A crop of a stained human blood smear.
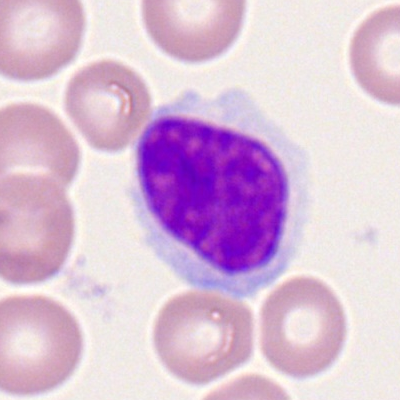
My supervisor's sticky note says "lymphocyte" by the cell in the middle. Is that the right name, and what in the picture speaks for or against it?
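The nucleus occupies most of the cell, and its chromatin is coarsely clumped. Around it, the cytoplasm forms only a narrow pale blue rim, and no granules are seen in it. The outer edge of the cell is slightly ragged.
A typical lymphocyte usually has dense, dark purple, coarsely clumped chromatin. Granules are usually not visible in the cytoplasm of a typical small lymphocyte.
The clumped chromatin and the granule-free cytoplasm therefore speak for lymphocyte.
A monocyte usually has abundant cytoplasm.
The narrow rim of cytoplasm seen here speaks against monocyte. The cell is a lymphocyte.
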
